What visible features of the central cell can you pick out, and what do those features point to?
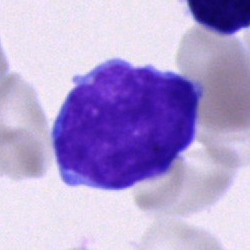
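The outline is irregular and somewhat angular rather than smoothly round. The nucleus fills almost the whole cell, and its chromatin is finely granular with scattered paler spots. Cytoplasm is scant, a thin rim that is widest at the lower left. This cell is a blast.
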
